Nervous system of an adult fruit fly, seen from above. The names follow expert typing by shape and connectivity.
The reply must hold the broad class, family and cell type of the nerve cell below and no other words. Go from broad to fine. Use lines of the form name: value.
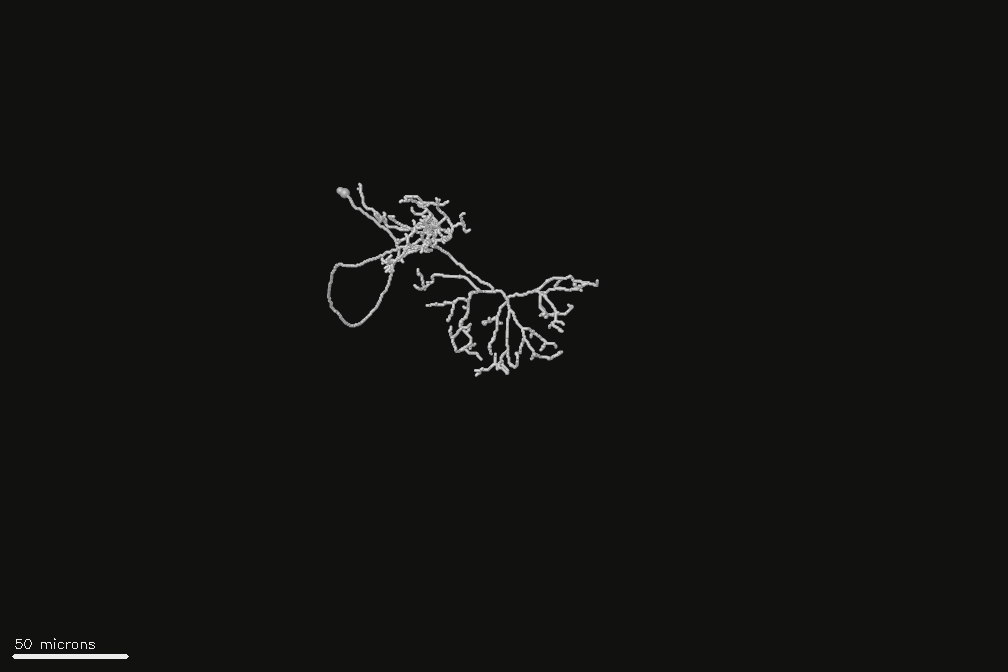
broad class: central-brain intrinsic neuron
family: hemilineage LALv1_dorsal
cell type: FB2C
